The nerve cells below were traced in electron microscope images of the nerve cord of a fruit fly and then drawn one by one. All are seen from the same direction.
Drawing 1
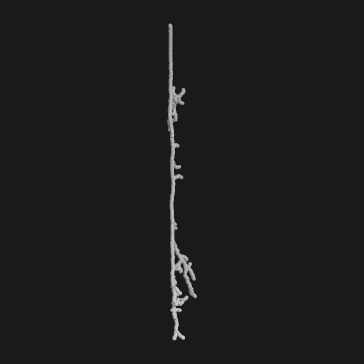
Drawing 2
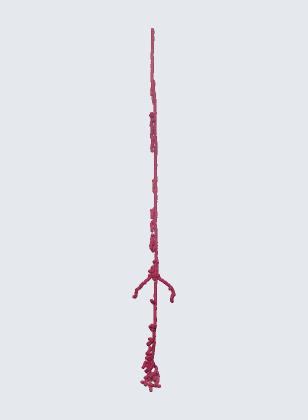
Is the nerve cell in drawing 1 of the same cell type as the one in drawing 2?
no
